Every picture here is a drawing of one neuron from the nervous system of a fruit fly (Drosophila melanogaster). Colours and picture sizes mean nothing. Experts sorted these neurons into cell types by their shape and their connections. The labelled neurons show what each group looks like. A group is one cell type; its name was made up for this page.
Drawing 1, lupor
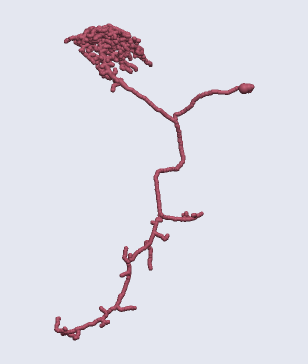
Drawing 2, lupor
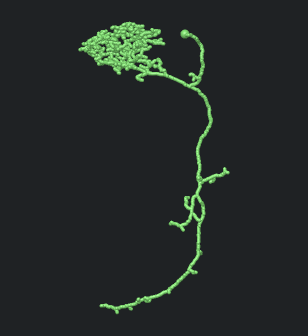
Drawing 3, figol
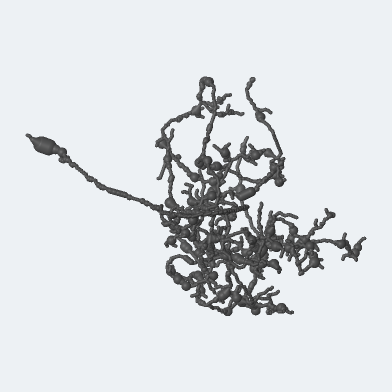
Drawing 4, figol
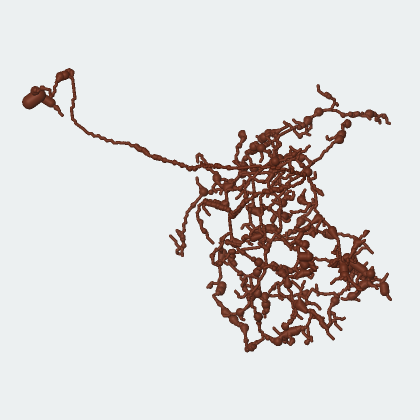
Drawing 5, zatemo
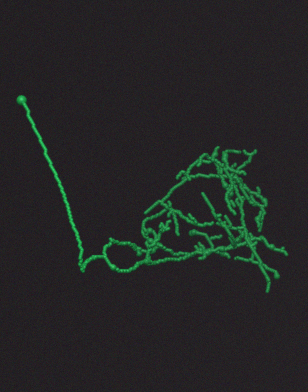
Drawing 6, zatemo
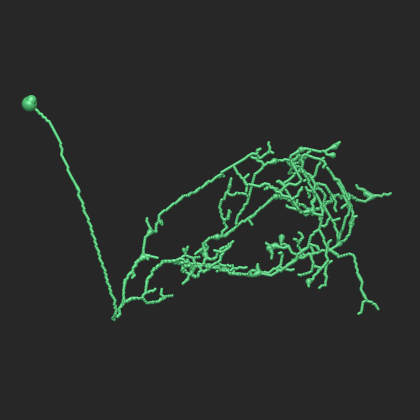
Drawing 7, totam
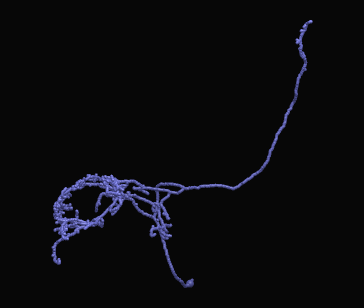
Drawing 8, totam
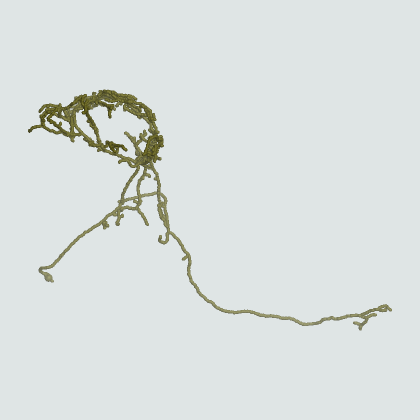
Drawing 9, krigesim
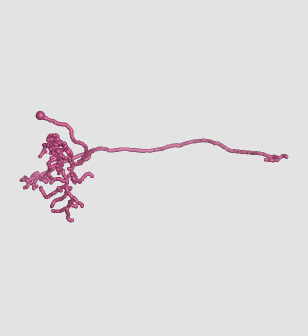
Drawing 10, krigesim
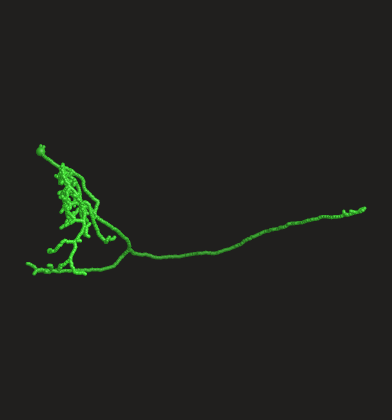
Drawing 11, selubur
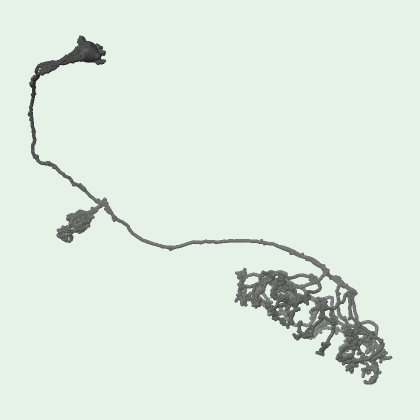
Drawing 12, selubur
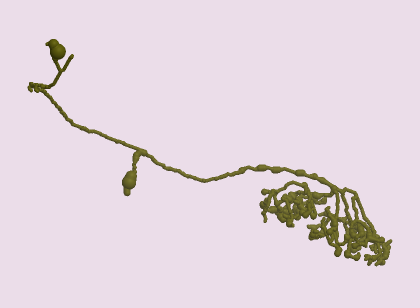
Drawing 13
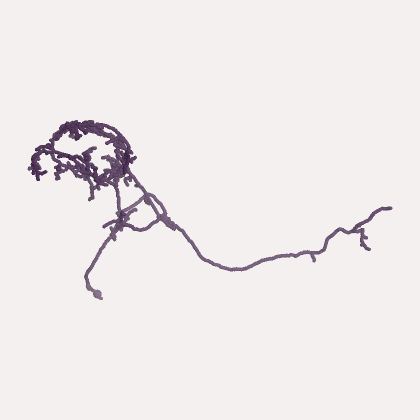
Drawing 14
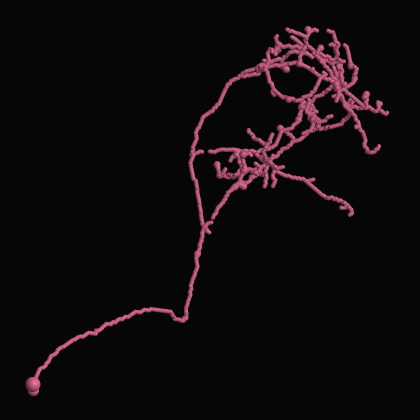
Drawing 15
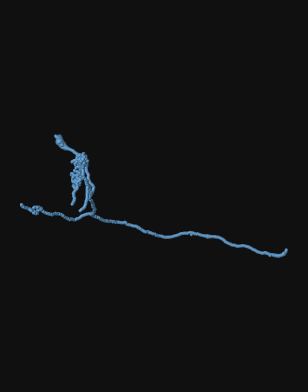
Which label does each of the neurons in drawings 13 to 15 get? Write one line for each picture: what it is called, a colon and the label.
13: totam
14: zatemo
15: krigesim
